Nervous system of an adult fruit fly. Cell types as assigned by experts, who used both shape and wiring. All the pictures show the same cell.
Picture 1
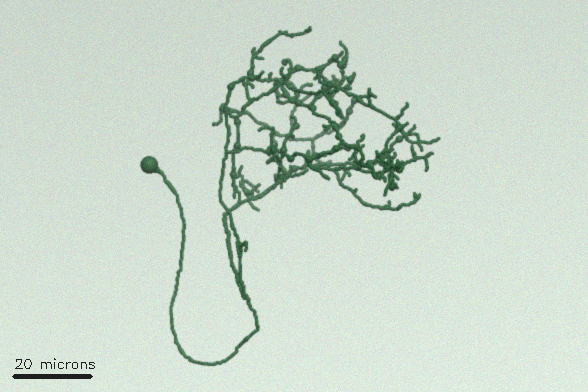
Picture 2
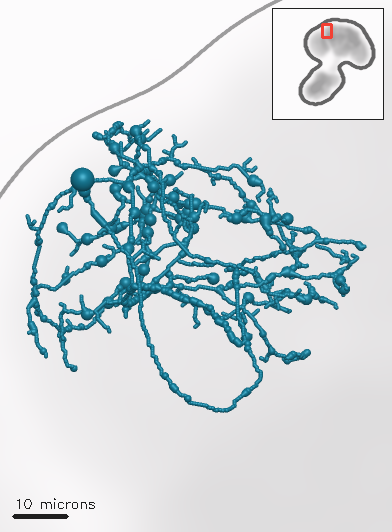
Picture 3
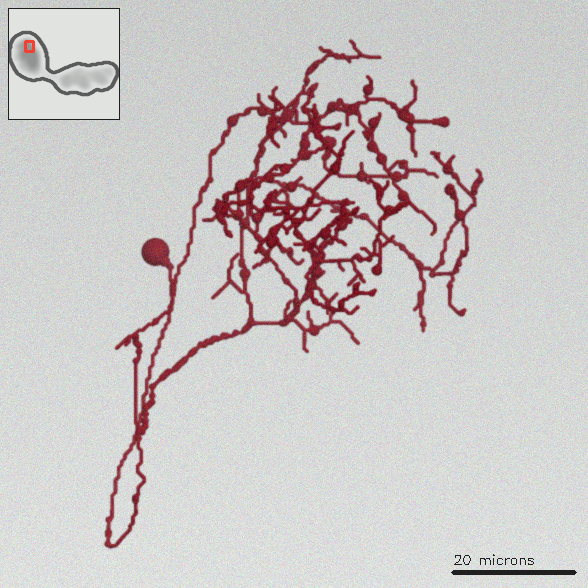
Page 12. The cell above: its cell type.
LHAV4a5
